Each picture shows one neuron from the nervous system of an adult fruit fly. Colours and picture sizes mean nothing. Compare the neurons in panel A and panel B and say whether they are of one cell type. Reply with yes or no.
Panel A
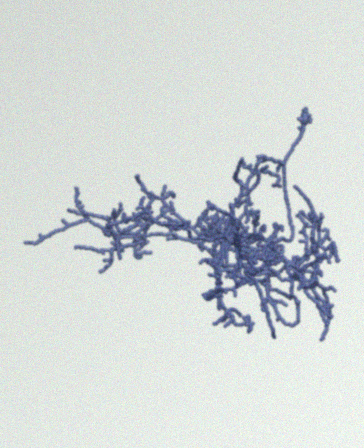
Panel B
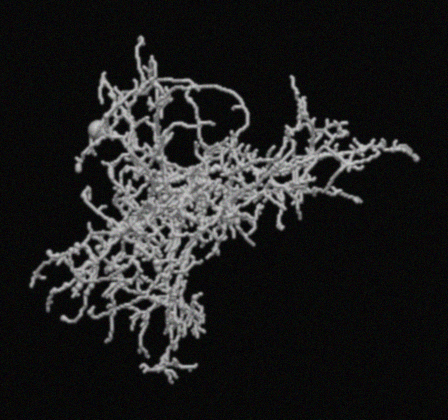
yes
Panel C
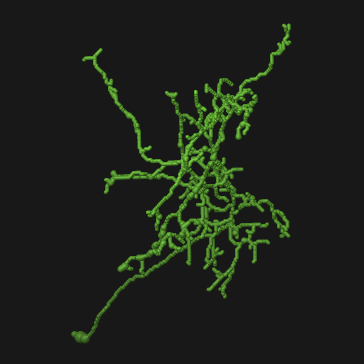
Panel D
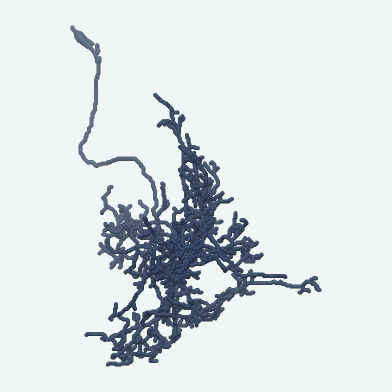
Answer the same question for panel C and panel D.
no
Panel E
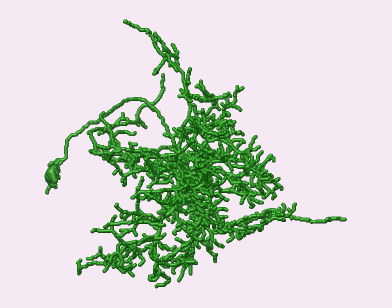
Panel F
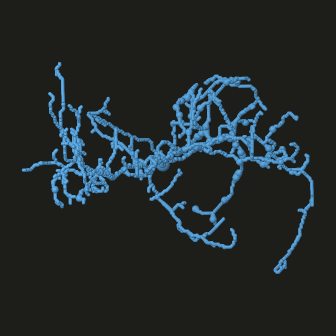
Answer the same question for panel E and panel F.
no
